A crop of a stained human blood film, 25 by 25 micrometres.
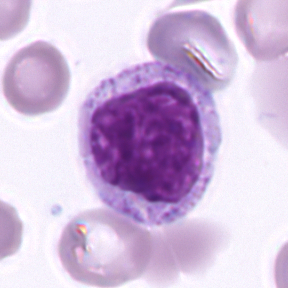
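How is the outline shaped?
Roughly round, its edge slightly uneven.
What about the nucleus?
It fills most of the cell, with dark purple clumped chromatin and paler patches between.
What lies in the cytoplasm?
Fine scattered purple granules.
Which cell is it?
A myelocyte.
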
